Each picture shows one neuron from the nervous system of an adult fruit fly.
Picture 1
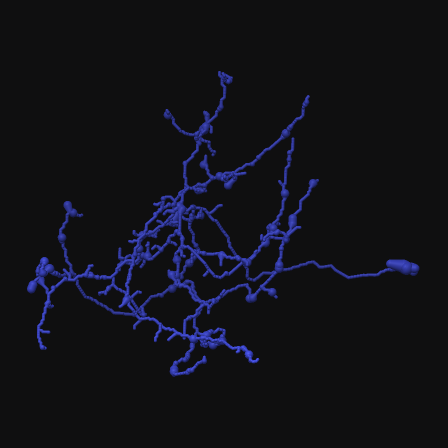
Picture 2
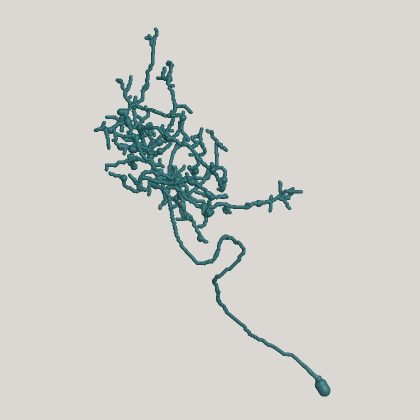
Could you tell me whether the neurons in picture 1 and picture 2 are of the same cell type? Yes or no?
no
